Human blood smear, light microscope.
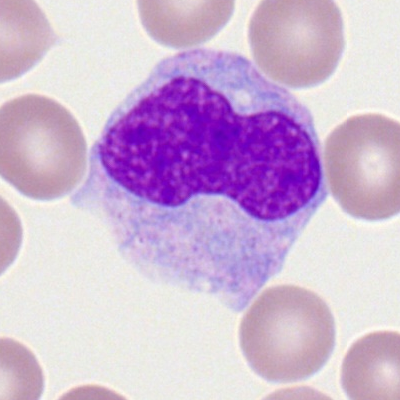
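Monocyte: the central cell of this stained blood smear. The outline is irregular, with blunt angular bulges rather than a smooth circle. Its nucleus is broad and folded, with a clear notch along the lower edge, and no distinct nucleolus can be seen. Many very fine, dust-like pinkish granules lie in the cytoplasm.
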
